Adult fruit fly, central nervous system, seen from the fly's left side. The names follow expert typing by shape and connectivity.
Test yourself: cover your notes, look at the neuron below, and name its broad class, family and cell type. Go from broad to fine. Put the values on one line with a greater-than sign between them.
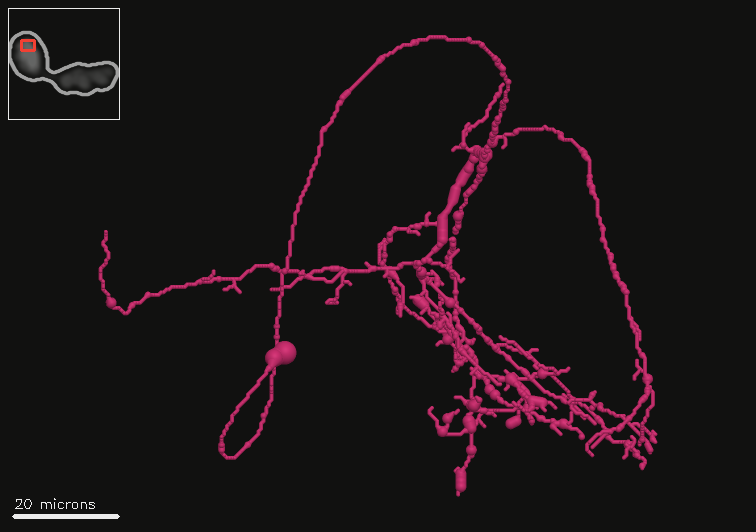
central-brain intrinsic neuron > hemilineage SLPav2 > CL014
